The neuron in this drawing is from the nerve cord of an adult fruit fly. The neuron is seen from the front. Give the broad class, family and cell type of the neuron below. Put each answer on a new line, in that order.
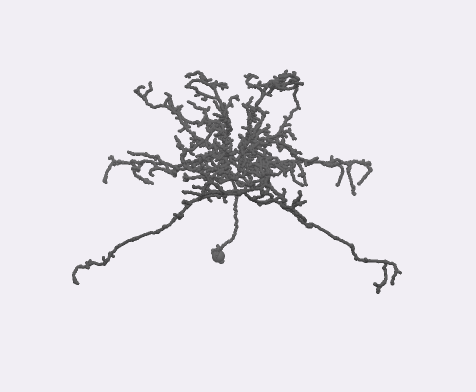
nerve-cord intrinsic neuron
hemilineage 06B
IN06B008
